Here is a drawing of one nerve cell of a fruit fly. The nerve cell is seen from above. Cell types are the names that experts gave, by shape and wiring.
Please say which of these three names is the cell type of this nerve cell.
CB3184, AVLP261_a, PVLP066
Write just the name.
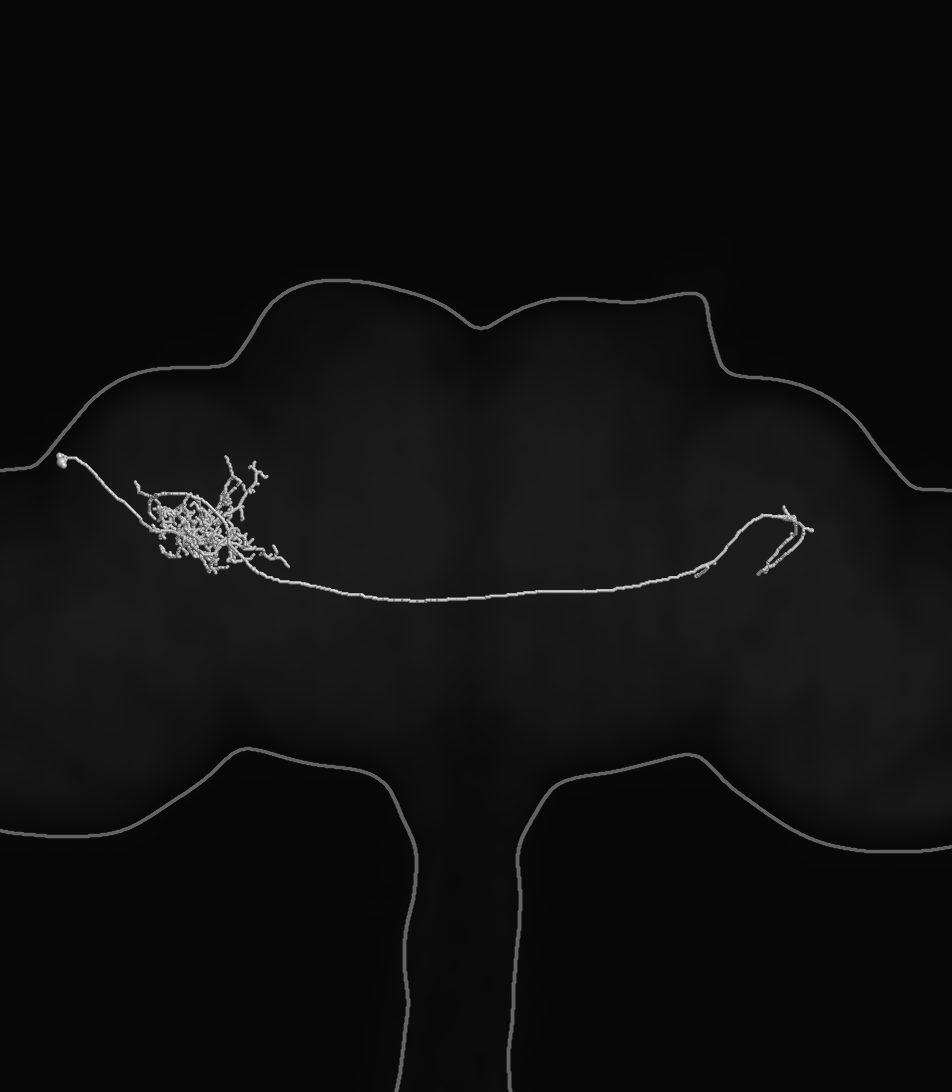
CB3184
